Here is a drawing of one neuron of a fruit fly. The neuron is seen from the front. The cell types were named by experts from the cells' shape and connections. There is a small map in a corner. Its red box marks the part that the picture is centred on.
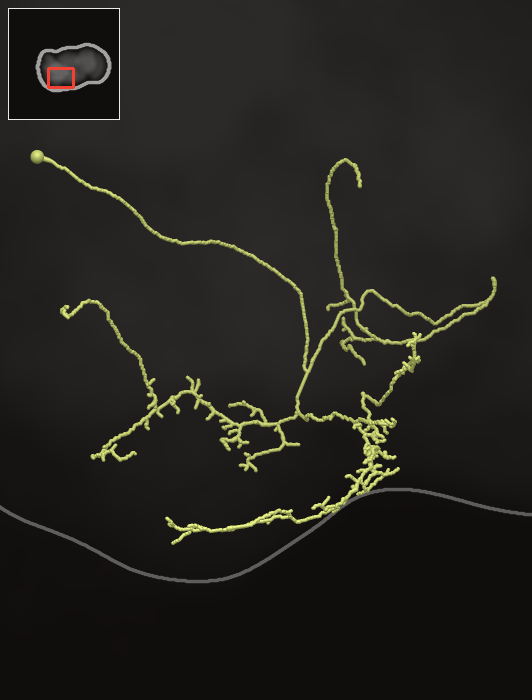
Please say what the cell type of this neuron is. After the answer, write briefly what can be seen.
It is of cell type IN23B072. This is a nerve-cord intrinsic neuron. The cell body is at the upper left of the picture. The picture shows dozens of branch ends.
